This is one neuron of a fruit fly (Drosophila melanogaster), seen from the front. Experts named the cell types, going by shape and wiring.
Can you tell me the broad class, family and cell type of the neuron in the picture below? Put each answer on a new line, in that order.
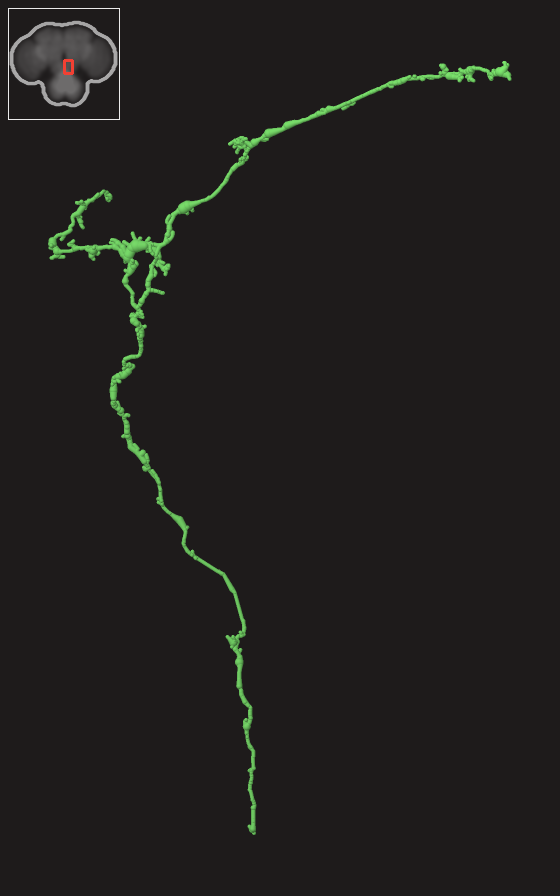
sensory neuron entering the brain
class gustatory
LB4b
